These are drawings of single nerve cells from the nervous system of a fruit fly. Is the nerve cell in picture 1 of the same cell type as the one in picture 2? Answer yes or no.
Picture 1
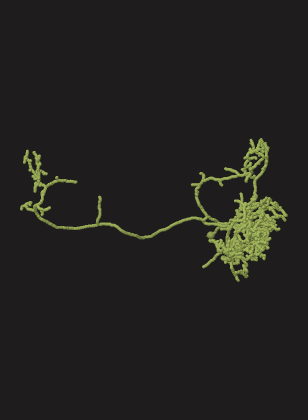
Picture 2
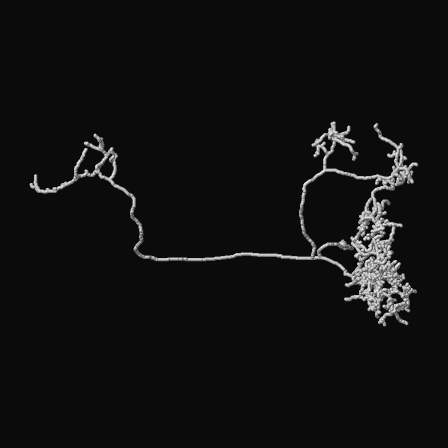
no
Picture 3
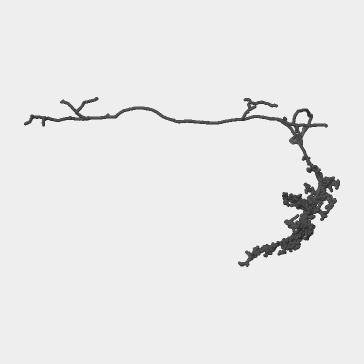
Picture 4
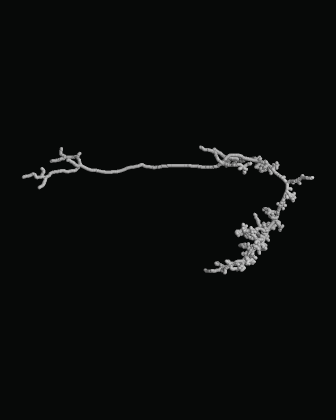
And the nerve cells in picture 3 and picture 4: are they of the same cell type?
yes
